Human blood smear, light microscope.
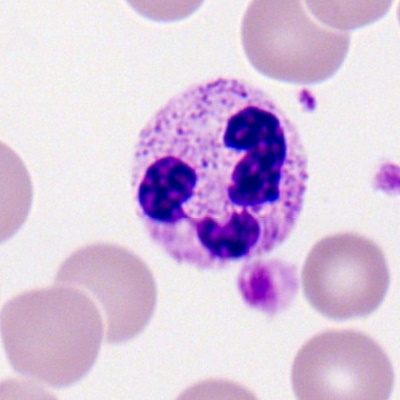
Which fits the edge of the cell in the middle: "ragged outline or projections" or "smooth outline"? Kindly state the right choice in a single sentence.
The cell has an even edge, with no ragged parts or projections.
